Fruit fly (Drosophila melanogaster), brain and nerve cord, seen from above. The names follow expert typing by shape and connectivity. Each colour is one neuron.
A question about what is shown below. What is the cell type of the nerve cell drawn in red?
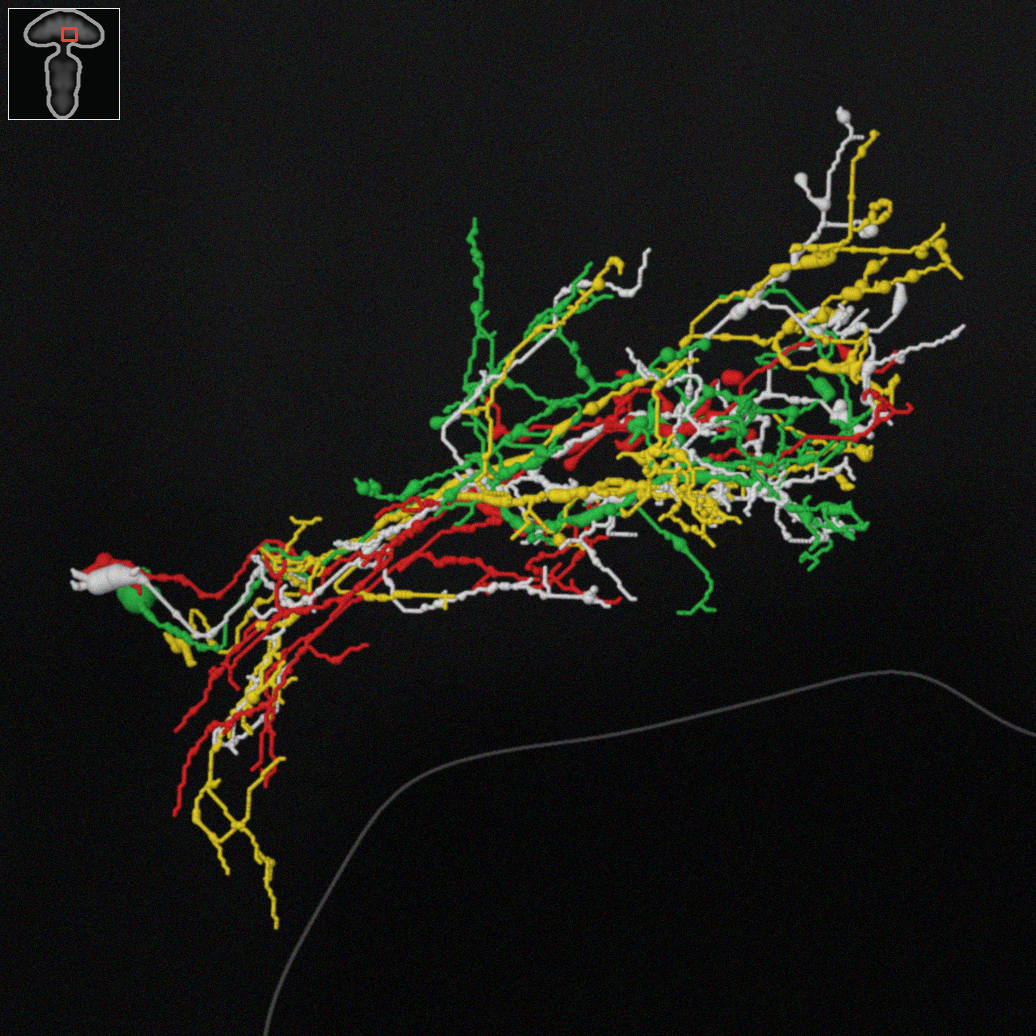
CB2944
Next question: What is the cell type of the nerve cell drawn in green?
CB2792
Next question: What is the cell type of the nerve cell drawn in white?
CB2235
